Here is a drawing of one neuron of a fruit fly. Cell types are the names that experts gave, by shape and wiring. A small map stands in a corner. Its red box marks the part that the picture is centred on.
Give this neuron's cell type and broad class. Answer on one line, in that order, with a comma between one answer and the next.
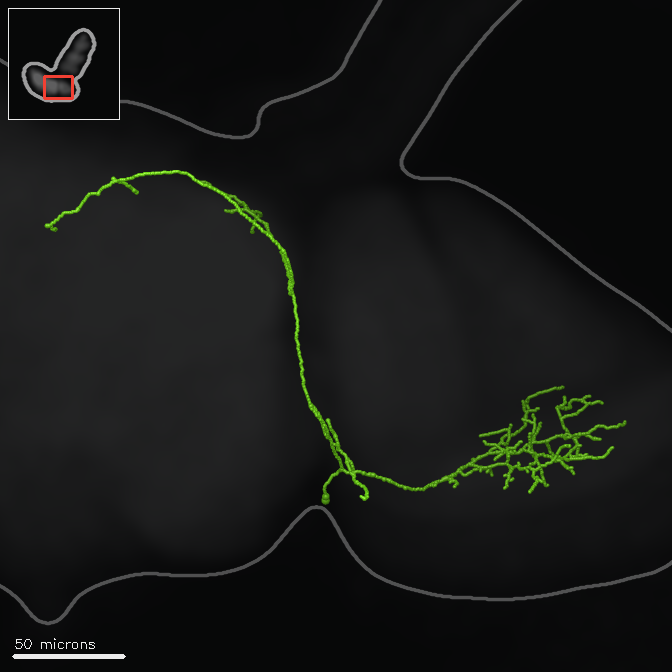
aMe5, visual projection neuron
